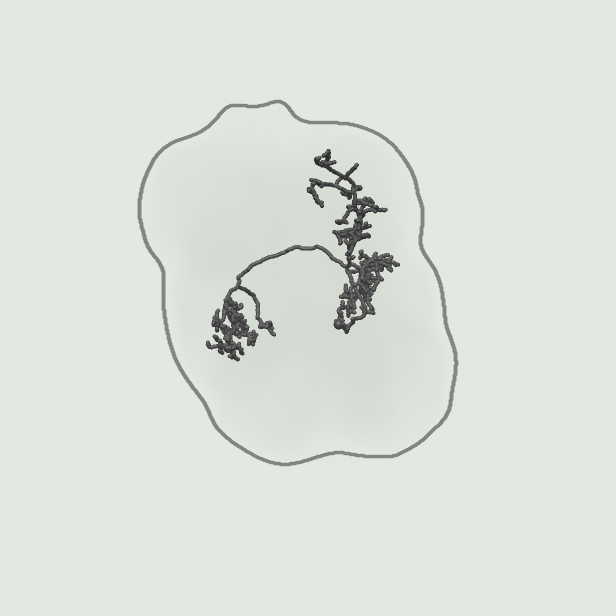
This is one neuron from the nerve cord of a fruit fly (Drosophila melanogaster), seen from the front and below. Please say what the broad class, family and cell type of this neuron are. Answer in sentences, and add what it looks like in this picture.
It is a nerve-cord intrinsic neuron. Its family is hemilineage 07B. It is of cell type IN07B029. As drawn here it is about as wide as it is tall.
